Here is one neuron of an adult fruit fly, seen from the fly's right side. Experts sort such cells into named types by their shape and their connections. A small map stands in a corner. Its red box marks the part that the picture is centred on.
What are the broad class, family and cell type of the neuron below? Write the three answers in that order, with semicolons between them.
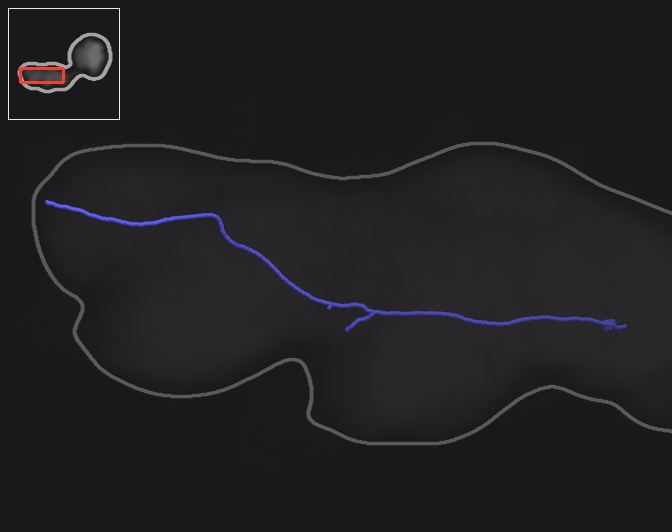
sensory neuron entering the nerve cord; class mechanosensory proprioceptive; SNpp01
